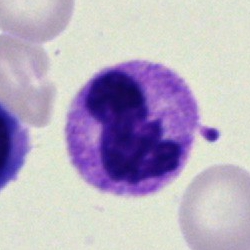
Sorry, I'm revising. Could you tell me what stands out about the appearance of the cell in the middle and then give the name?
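Starting with the outline, it is round and smooth. Next, the chromatin is dense and dark purple. Moving on to the cytoplasm, it is filled with fine, faint purplish granules. No vacuoles are seen in that cytoplasm. Last on the list, the name: this is a segmented neutrophil.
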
